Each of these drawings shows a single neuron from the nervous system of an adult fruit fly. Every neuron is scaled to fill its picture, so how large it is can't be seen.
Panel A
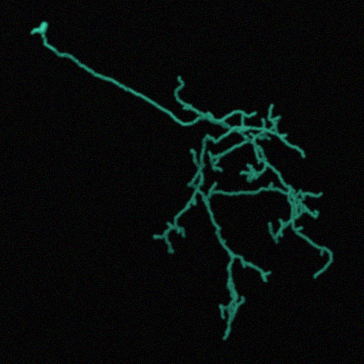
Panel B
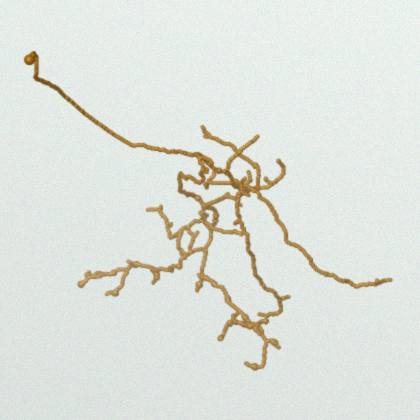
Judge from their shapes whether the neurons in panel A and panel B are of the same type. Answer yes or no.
yes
